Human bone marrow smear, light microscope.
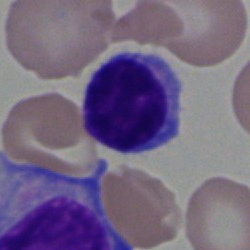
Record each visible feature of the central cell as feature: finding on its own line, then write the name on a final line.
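Chromatin: dense, stains dark purple
Cytoplasm: blue
Granules: none visible in the cytoplasm
Neighbour: part of another nucleated cell, lower left corner
Name: lymphocyte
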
